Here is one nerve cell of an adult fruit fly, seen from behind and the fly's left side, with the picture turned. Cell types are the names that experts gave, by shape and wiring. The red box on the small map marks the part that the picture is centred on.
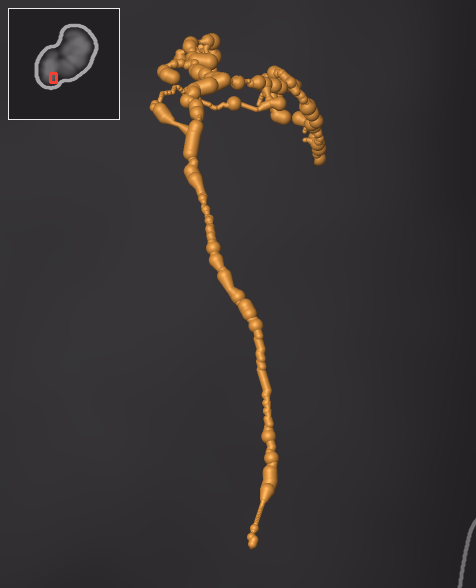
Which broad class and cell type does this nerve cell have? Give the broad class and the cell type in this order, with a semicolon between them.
sensory neuron entering the nerve cord; SNxx02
